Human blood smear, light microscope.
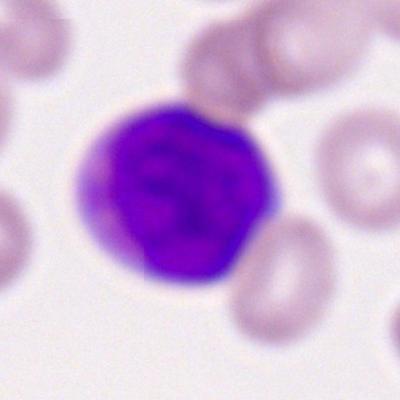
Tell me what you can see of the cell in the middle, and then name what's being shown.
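The nucleus occupies most of the cell. Its chromatin stains dark purple and appears dense. Cytoplasm is scant, visible mainly as a narrow rim on the left side, and is pale violet in colour. This is a myeloblast.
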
